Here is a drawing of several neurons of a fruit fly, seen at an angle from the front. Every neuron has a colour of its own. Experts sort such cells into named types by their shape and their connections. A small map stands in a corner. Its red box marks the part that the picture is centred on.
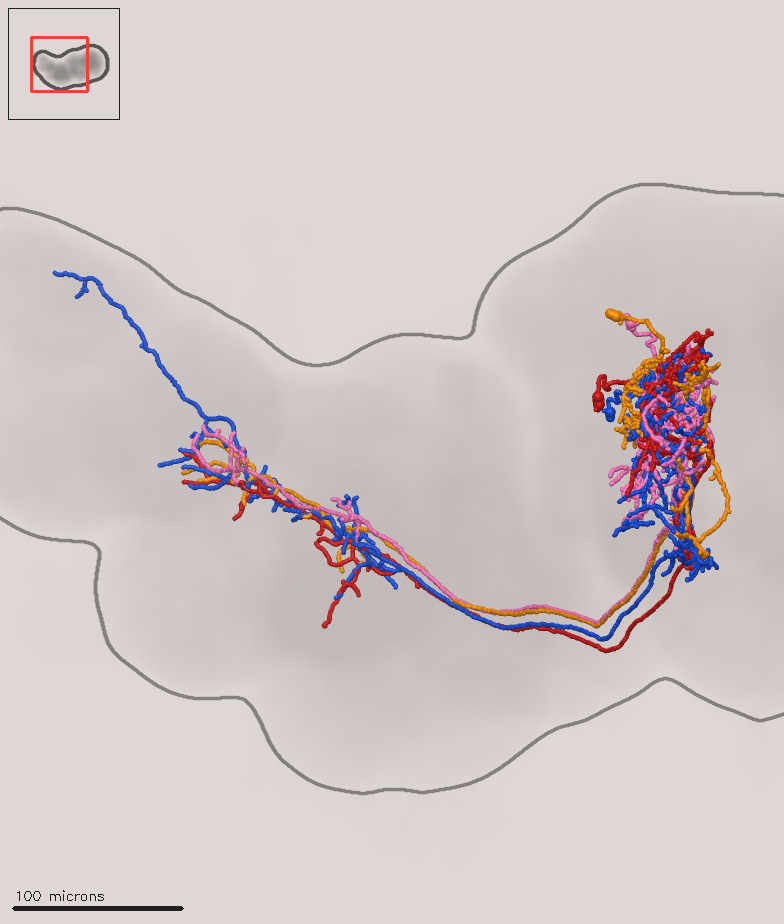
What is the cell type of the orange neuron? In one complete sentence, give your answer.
This neuron belongs to the cell type DNpe014.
